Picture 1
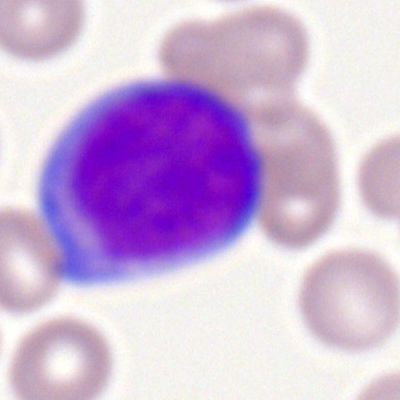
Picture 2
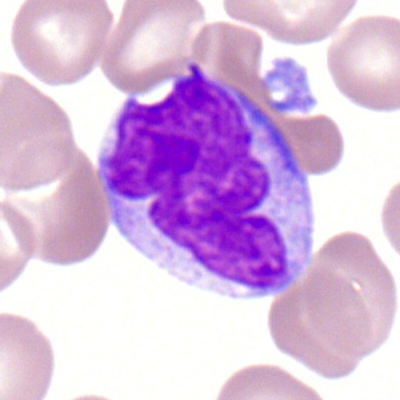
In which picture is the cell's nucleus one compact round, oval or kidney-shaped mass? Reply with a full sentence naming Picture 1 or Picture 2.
There is a single compact round, oval or kidney-shaped nucleus in the cell of Picture 1.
